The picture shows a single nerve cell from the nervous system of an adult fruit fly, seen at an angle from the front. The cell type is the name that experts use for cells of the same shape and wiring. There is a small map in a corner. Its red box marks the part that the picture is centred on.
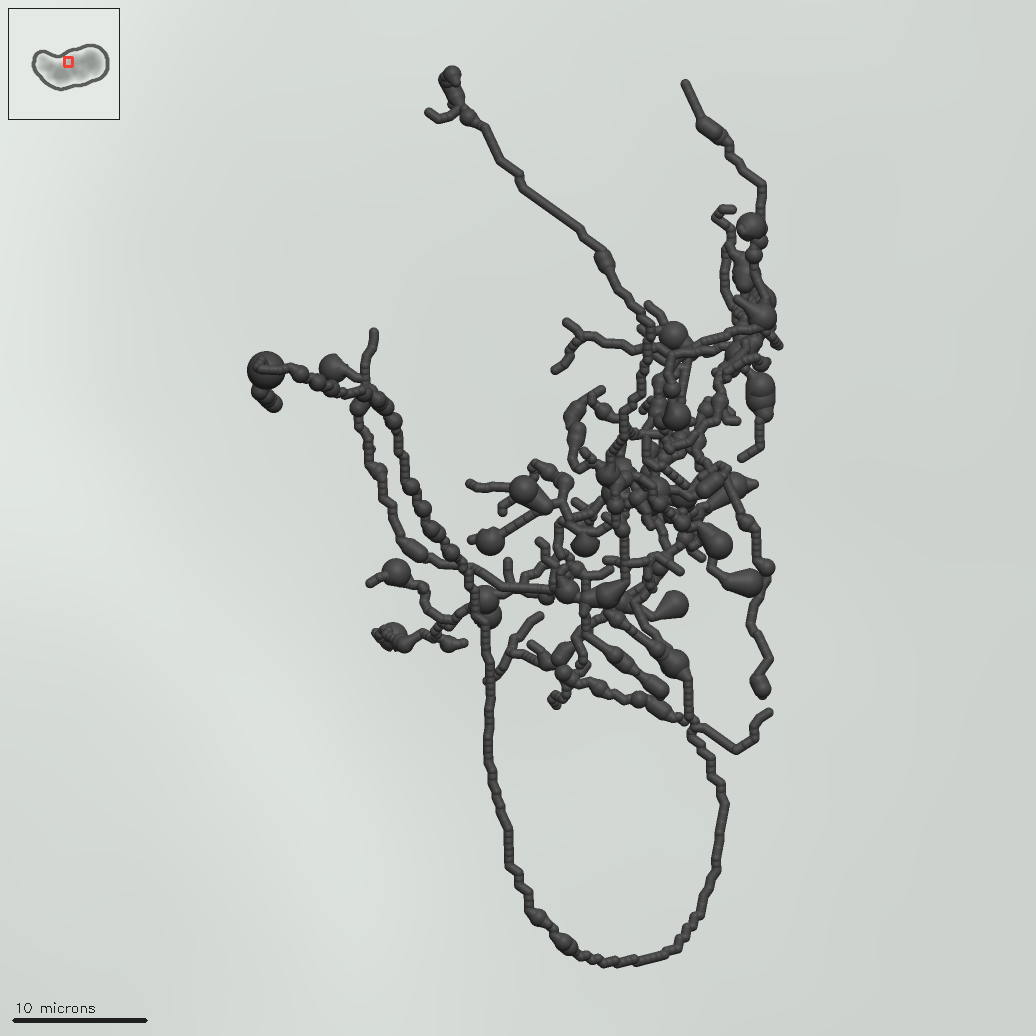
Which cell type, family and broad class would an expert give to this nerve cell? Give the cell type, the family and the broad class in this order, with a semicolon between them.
LHAV4a4; hemilineage VLPl4_dorsal; central-brain intrinsic neuron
